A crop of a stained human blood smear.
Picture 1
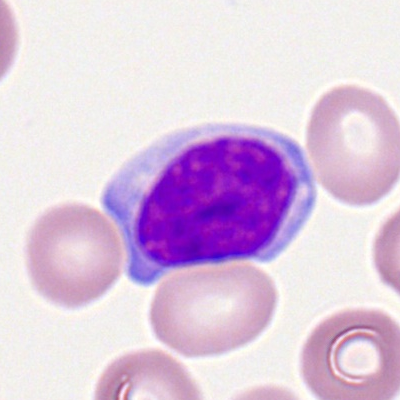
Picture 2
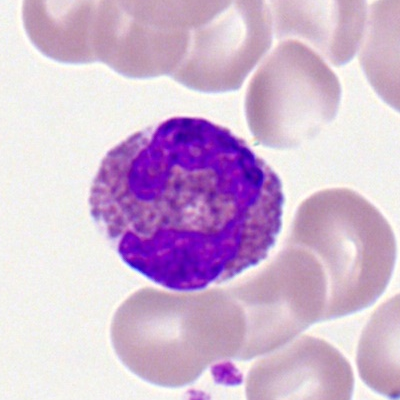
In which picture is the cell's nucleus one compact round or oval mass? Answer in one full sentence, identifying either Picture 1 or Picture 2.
The cell shown in picture 1 carries a single compact round or oval nucleus.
